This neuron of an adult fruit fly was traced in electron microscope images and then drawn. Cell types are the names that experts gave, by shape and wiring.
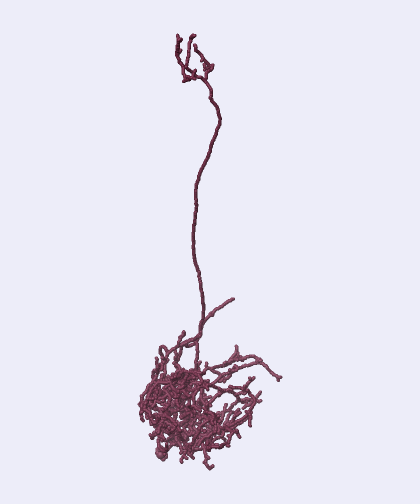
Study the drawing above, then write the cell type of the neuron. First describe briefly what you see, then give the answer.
Its cell body lies at the bottom of the picture. In this view it is more than twice as tall as it is wide. It is a central-brain intrinsic neuron. It is of cell type AVLP155_a.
